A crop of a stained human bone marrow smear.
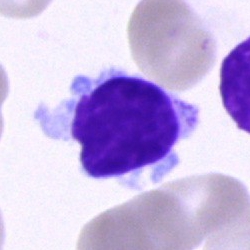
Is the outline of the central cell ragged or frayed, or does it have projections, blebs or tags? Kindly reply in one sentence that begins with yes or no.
Yes, the edge of this particular cell is rough.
